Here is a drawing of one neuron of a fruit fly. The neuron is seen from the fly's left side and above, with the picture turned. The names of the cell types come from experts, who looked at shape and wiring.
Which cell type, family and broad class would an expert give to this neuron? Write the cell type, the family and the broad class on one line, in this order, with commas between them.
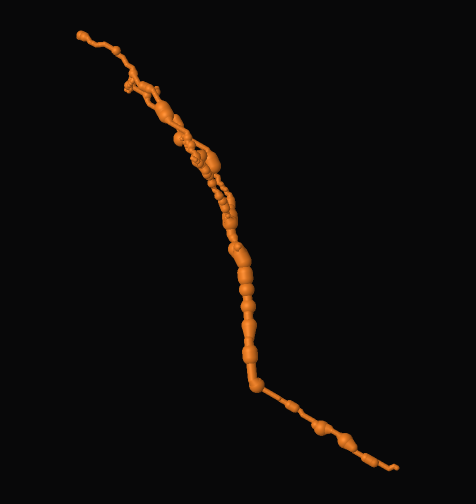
SNta27, class mechanosensory tactile, sensory neuron entering the nerve cord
